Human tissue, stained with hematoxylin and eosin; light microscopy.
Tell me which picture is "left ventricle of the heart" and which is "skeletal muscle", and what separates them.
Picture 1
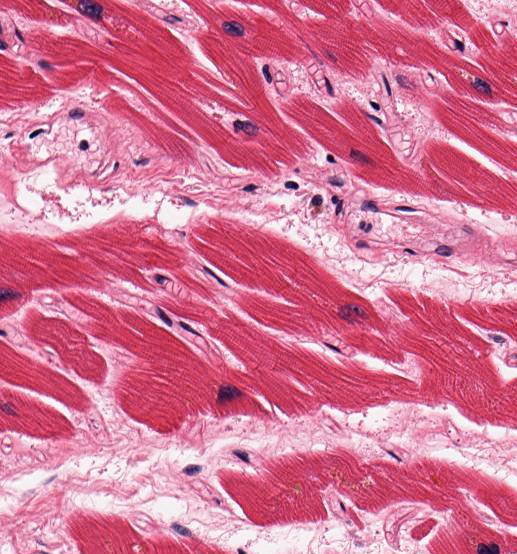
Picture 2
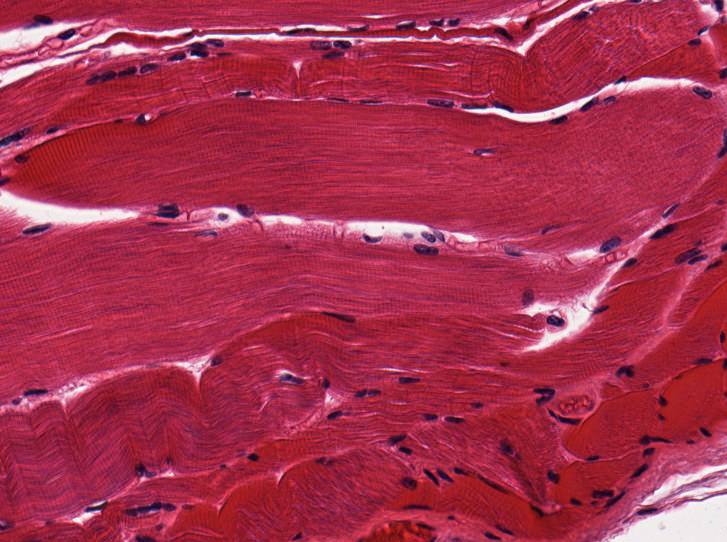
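The left ventricle of the heart appears in picture 1, and skeletal muscle in picture 2. Picture 1 has obliquely running bundles of fibres that branch and join their neighbours. Pale, loose, wispy connective tissue with scattered small elongated dark nuclei separates the bundles. Picture 2 shows fine cross-striations at right angles to the fibres, with dark, elongated nuclei at the fibre edges rather than the centres.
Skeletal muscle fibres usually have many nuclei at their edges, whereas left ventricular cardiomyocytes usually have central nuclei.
The cytoplasm is deep pink with fine lengthwise myofibrils in picture 1. In picture 2 it is an even deep pink-red, and the fibres in the lower half follow a wavy, buckled course.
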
